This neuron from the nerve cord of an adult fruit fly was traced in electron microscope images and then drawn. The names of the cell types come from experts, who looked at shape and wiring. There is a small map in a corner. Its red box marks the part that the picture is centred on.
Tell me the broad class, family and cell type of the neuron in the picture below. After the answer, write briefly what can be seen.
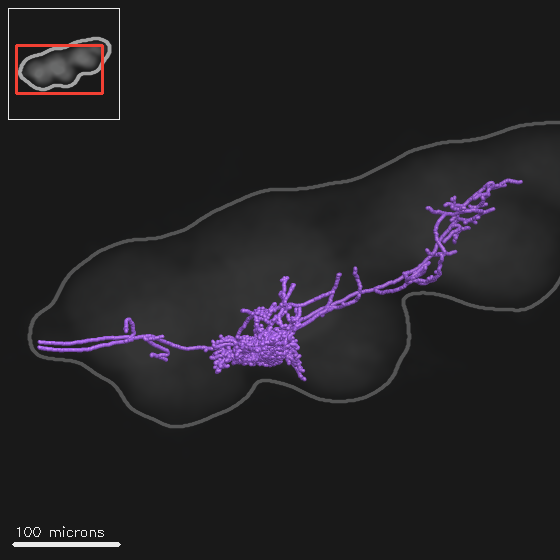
This is an ascending neuron. Its family is hemilineage 17A. The cell type is AN17A004. From left to right in the picture it spans about 450 microns. Dozens of branch ends can be seen.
